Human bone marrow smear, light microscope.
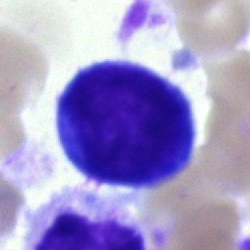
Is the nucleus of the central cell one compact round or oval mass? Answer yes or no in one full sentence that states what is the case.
Yes, the nucleus of this cell is one compact round or oval mass.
